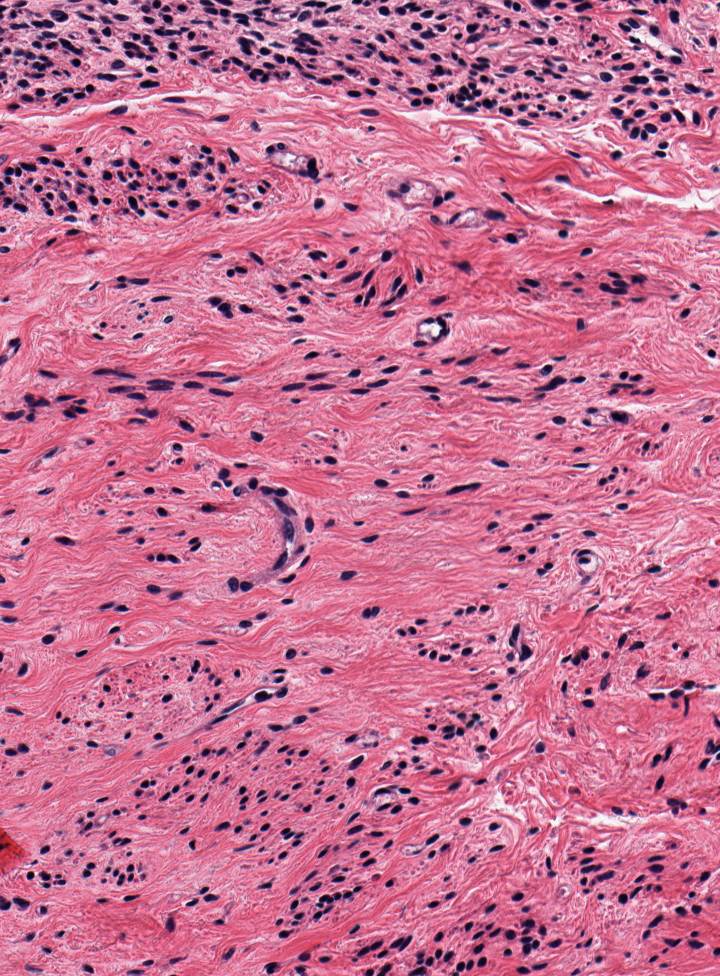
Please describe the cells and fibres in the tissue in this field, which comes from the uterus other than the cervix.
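Item by item: wavy pink collagen bundles run mostly horizontally across the field. The spindle cells have scant, ill-defined cytoplasm that merges into the surrounding collagen. Small thin-walled vessels lie scattered through the stroma, one of them curved and near the centre. Epithelium and glands are absent throughout.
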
